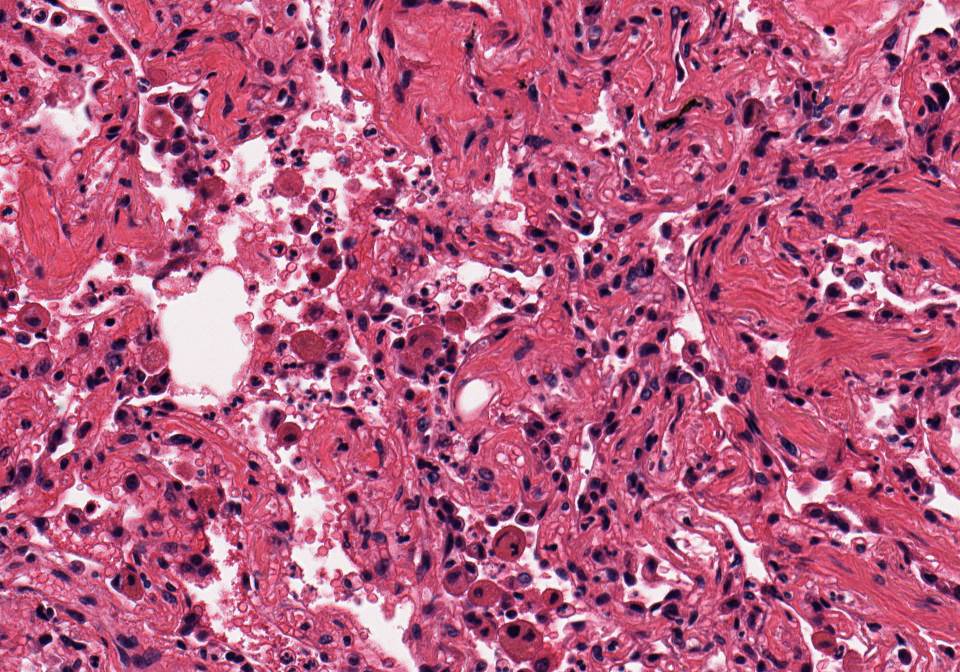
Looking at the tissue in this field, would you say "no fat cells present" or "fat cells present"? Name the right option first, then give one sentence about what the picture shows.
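No fat cells present. No fat cells are present anywhere in the field.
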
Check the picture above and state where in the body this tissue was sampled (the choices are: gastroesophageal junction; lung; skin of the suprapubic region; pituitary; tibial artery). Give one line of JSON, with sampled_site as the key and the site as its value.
{"sampled_site": "lung"}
